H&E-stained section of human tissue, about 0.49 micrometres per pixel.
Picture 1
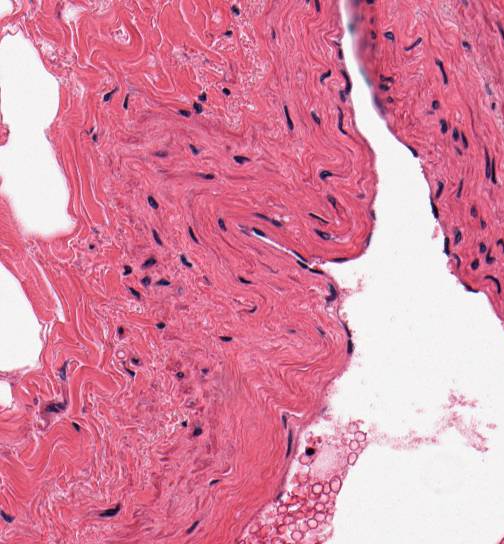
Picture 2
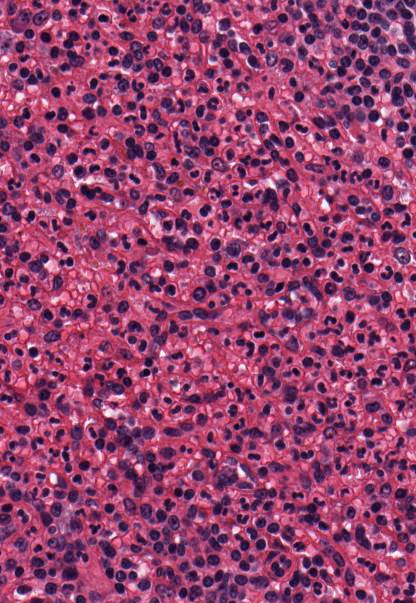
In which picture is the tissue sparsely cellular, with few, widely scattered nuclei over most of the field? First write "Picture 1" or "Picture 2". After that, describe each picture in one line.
Picture 1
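In picture 1: The nuclei are sparse, dark and elongated, and they lie along the fibres in the manner of fibroblasts.
In picture 2: Densely packed cells form a continuous diffuse sheet across the whole field.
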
